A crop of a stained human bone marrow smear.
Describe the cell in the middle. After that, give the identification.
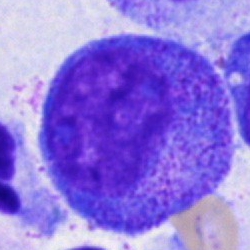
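Rounded in outline, this cell shows no projections. Its chromatin is finely mottled rather than coarsely clumped. Fine purple-red granules are concentrated over the lower right part of the cell, and no clear vacuoles are seen in the cytoplasm. This is a promyelocyte.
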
